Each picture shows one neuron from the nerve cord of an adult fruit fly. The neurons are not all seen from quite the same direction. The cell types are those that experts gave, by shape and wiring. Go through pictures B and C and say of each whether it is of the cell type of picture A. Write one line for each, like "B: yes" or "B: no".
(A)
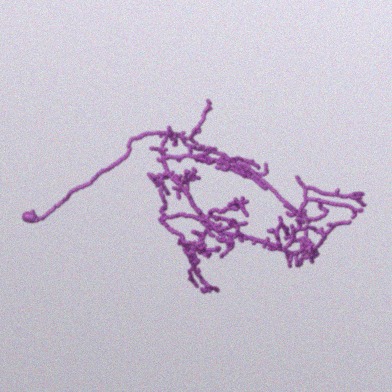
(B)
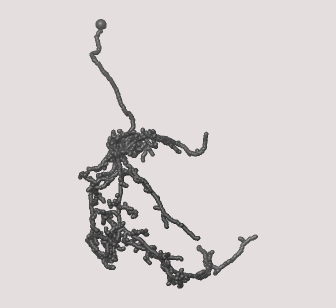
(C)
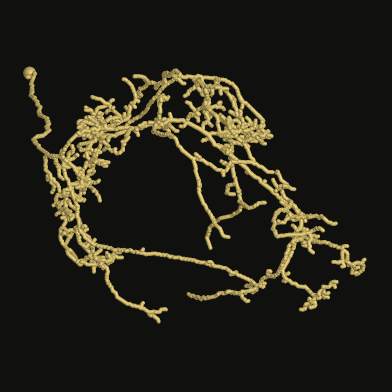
B: no
C: no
